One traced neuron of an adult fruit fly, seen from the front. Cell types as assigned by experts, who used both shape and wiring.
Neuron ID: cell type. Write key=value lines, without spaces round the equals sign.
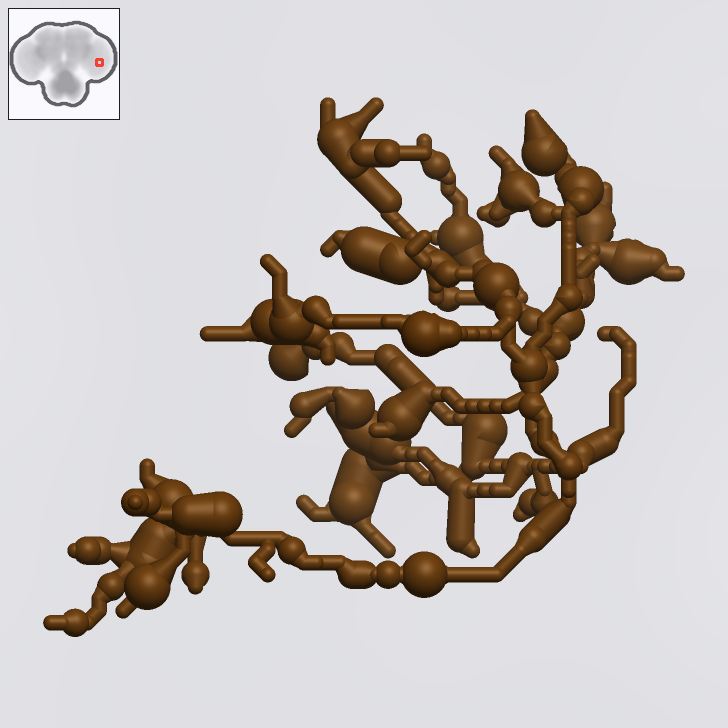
cell_type=Pm2a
